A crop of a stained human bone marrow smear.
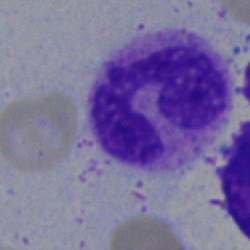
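Band neutrophil, central cell of a stained human bone marrow smear. Outline round and smooth. Nucleus a thick curved band, wrapped in a horseshoe shape around a pale central area. Chromatin dark purple, coarsely clumped. Cytoplasm pale pinkish-lilac.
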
